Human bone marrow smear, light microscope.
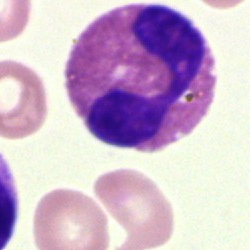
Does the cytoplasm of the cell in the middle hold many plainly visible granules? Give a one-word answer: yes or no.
Yes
